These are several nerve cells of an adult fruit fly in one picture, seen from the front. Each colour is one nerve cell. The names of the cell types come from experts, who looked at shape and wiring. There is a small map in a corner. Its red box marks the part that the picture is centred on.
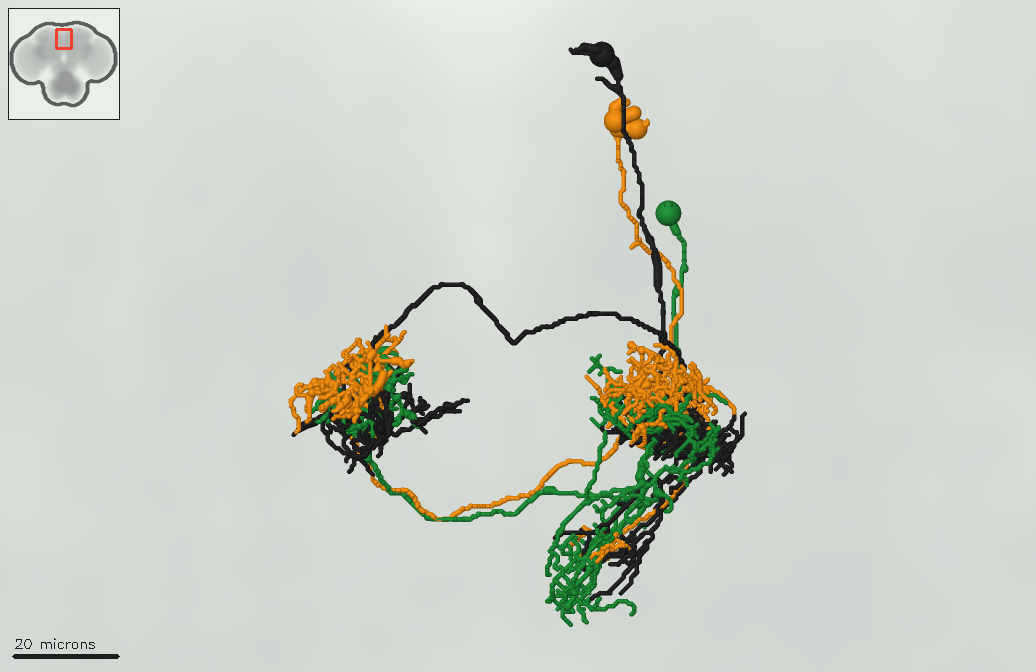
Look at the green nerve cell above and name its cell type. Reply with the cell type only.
hDeltaC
